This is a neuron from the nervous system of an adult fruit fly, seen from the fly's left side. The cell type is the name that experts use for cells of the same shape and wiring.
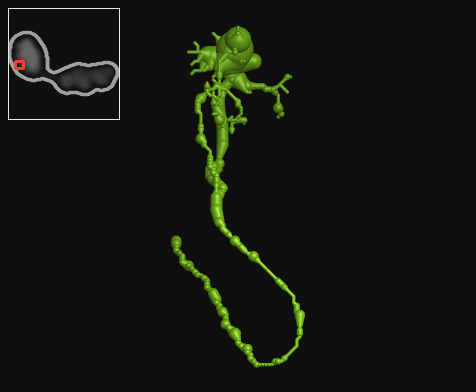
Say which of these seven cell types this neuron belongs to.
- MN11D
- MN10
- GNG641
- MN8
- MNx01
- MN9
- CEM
CEM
